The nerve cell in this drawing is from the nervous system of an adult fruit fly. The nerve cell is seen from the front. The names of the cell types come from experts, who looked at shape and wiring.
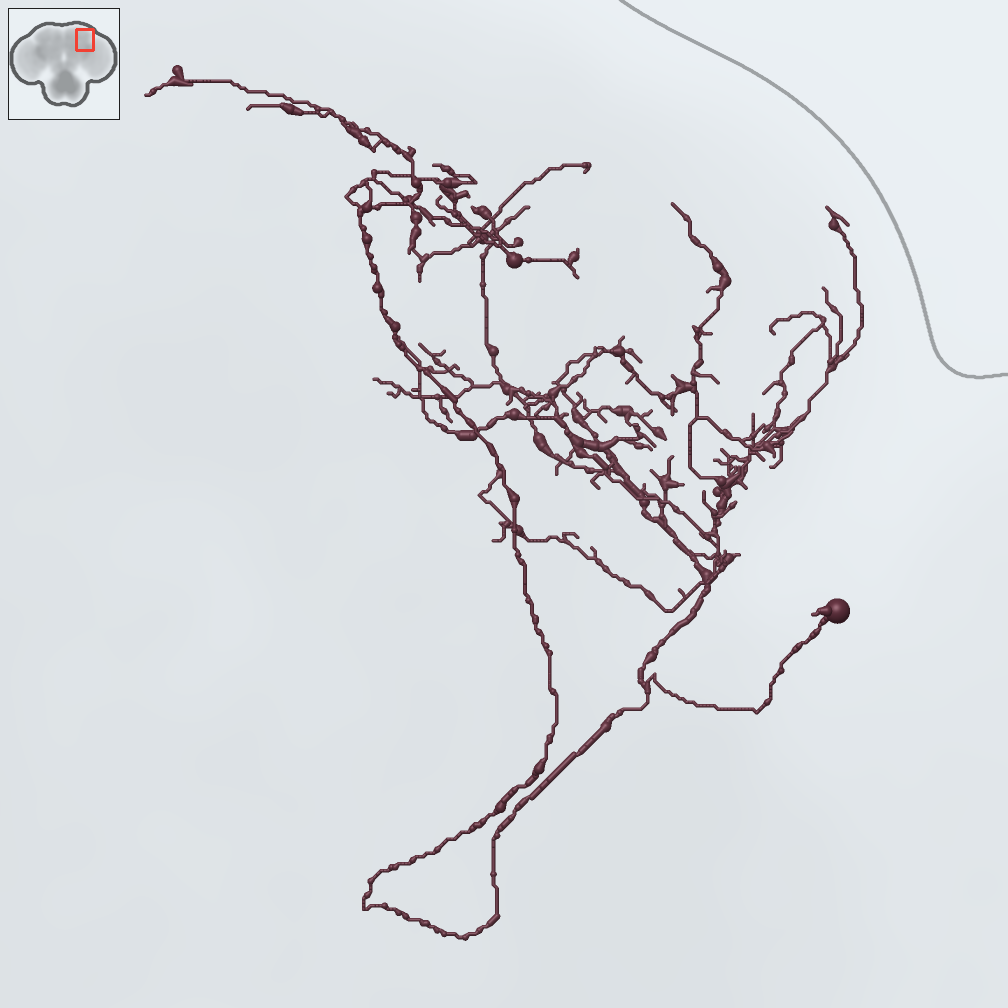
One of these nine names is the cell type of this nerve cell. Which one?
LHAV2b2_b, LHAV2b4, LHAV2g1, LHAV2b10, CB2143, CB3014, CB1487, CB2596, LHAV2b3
CB2596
